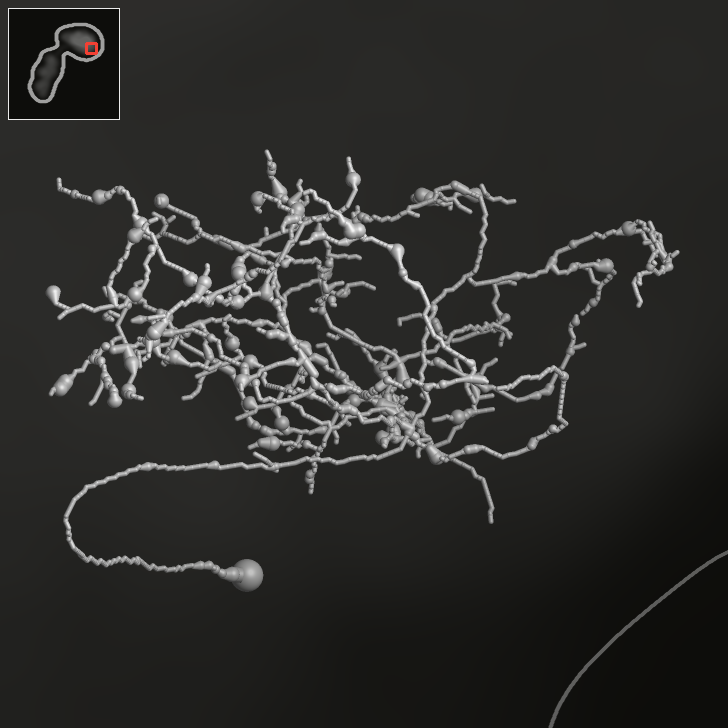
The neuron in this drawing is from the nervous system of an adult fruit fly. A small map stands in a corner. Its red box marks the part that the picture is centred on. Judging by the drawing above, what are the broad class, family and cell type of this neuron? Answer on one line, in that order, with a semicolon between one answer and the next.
central-brain intrinsic neuron; hemilineage LHp1; CB2786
